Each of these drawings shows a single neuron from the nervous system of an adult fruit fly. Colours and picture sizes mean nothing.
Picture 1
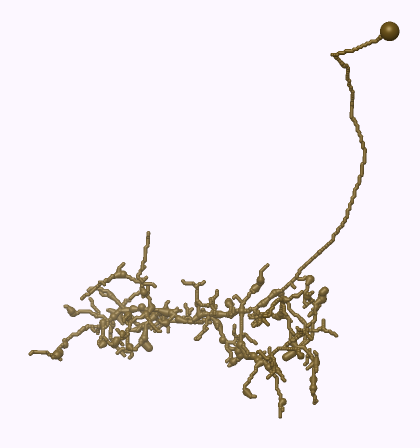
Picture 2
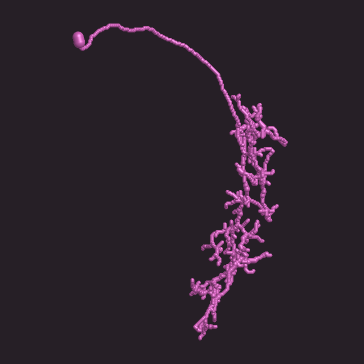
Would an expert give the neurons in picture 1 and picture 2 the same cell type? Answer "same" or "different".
different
